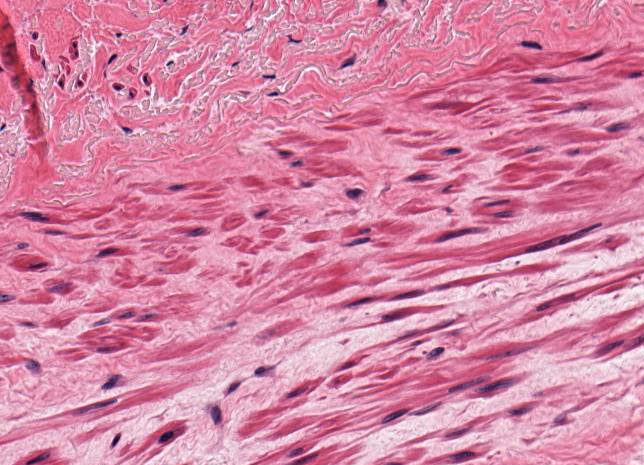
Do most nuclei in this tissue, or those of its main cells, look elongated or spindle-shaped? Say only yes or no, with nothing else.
Yes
